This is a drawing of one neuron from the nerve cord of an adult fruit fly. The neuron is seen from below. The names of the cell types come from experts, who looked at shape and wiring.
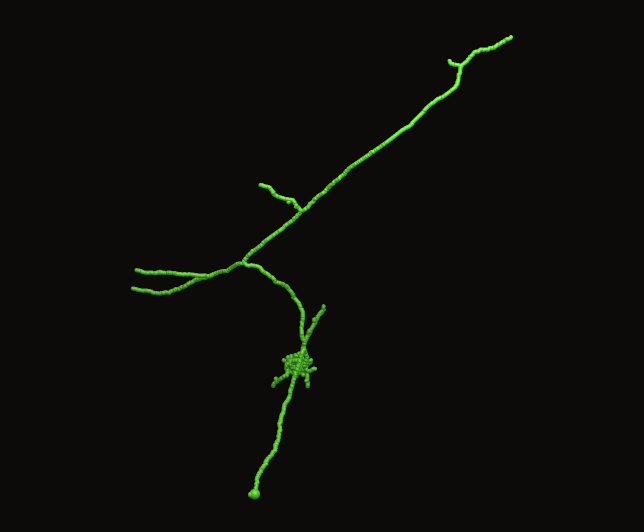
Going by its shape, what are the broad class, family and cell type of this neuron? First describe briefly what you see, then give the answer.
In this view it is about as wide as it is tall. It is a nerve-cord intrinsic neuron. Its family is hemilineage 08B. The cell type is IN08B082.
